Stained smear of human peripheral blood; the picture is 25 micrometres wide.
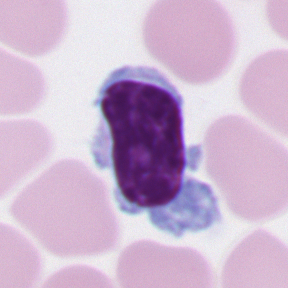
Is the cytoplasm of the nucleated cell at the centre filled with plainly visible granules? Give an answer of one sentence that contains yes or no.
No, its cytoplasm lacks visible granules entirely.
